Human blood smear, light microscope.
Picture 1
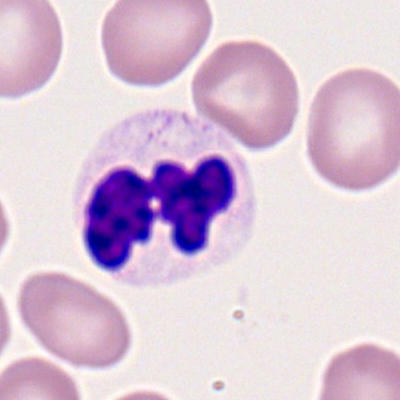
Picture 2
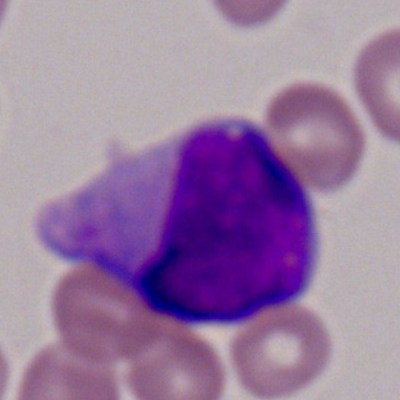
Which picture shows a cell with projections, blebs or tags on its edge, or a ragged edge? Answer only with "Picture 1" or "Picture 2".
Picture 2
